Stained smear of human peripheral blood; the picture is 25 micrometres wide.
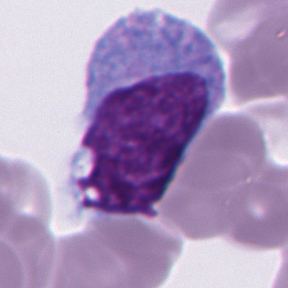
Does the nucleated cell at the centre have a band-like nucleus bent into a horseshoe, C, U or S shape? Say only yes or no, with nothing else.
No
